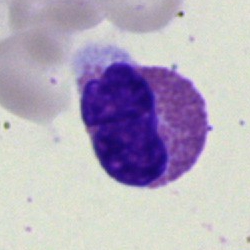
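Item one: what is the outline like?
Roughly round, with a smooth border.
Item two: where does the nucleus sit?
Off-centre, toward the left side of the cell.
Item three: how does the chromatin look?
Dense and dark purple.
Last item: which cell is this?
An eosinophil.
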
